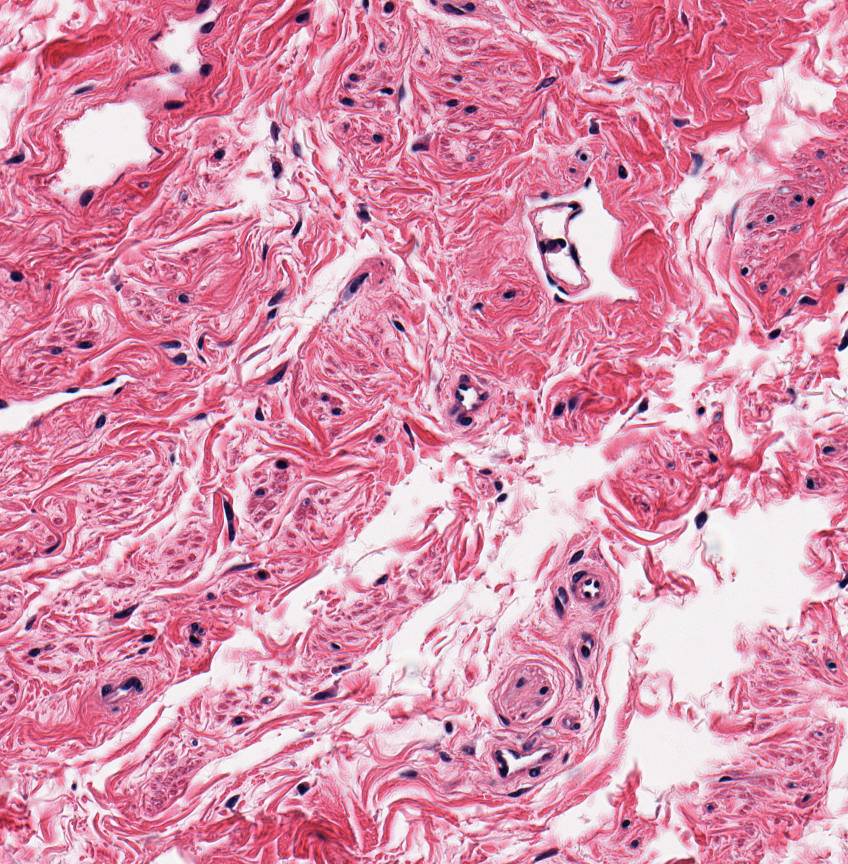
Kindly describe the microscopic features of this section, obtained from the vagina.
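Deep pink, wavy collagen lies between the pale bundles. Inside the bundles, the nuclei are small, dark and sparsely scattered. Upper right of centre, a small thin-walled vessel with an empty lumen is present. No fat cells are seen in the field.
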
